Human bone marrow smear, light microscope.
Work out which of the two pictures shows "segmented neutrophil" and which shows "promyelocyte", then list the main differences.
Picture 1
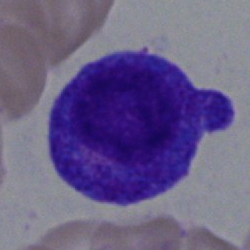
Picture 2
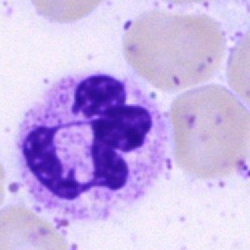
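Picture 1 shows a promyelocyte, and picture 2 shows a segmented neutrophil. Look first at the cytoplasm in picture 1: it is a deep blue, and no clear vacuoles show in the cell. That cell also has a single rounded bleb pushing out from its right side. In picture 2, the outline is roughly round, and the chromatin is dark purple and densely clumped. You will find no nucleoli in that nucleus.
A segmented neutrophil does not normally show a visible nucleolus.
The neighbouring red cells sit differently too: in picture 1, pale red cells lie near the top-left corner and along the bottom edge without overlapping the cell, while in picture 2 they lie close to the cell on its right side.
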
